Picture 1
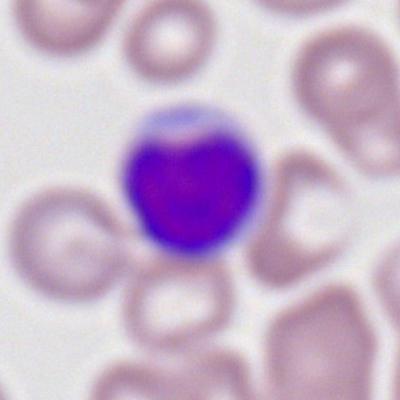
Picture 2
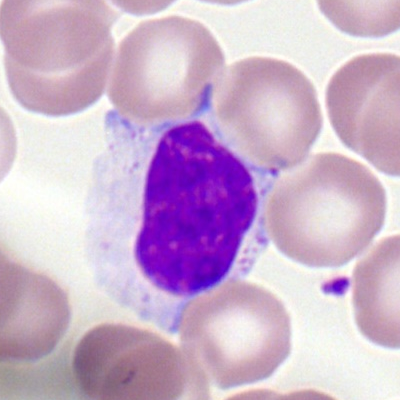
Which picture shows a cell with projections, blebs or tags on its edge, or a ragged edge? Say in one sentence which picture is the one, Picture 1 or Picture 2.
The edge of the cell in picture 2 is rough.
